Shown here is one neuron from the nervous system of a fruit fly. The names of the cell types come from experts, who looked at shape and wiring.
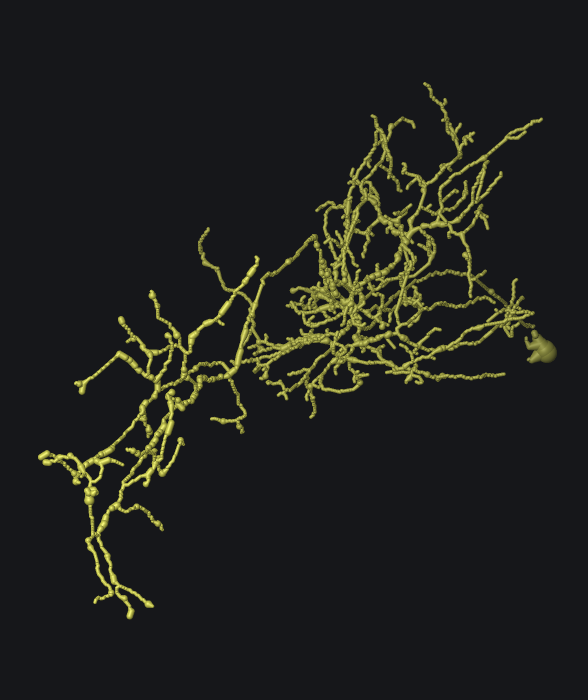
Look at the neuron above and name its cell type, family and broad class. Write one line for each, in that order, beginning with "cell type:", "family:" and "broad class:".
cell type: IN05B037
family: hemilineage 05B
broad class: nerve-cord intrinsic neuron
